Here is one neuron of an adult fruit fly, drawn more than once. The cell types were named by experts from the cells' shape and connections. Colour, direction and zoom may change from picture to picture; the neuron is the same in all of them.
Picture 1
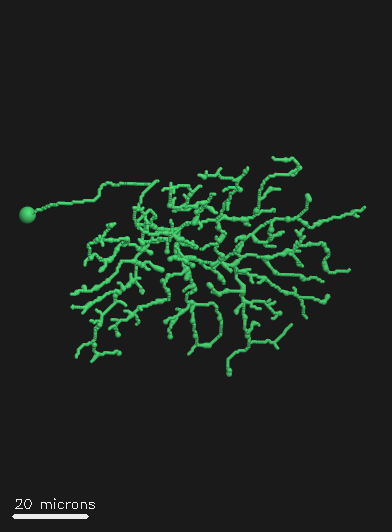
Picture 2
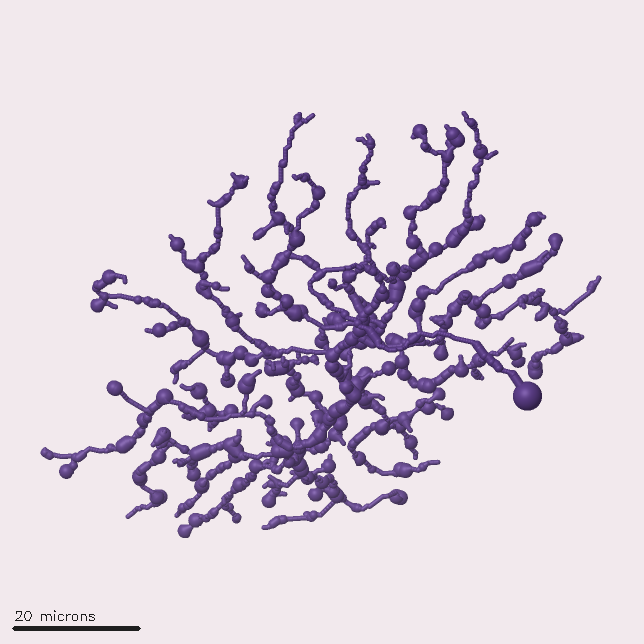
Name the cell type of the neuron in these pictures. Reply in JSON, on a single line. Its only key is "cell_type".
{"cell_type": "Dm18"}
